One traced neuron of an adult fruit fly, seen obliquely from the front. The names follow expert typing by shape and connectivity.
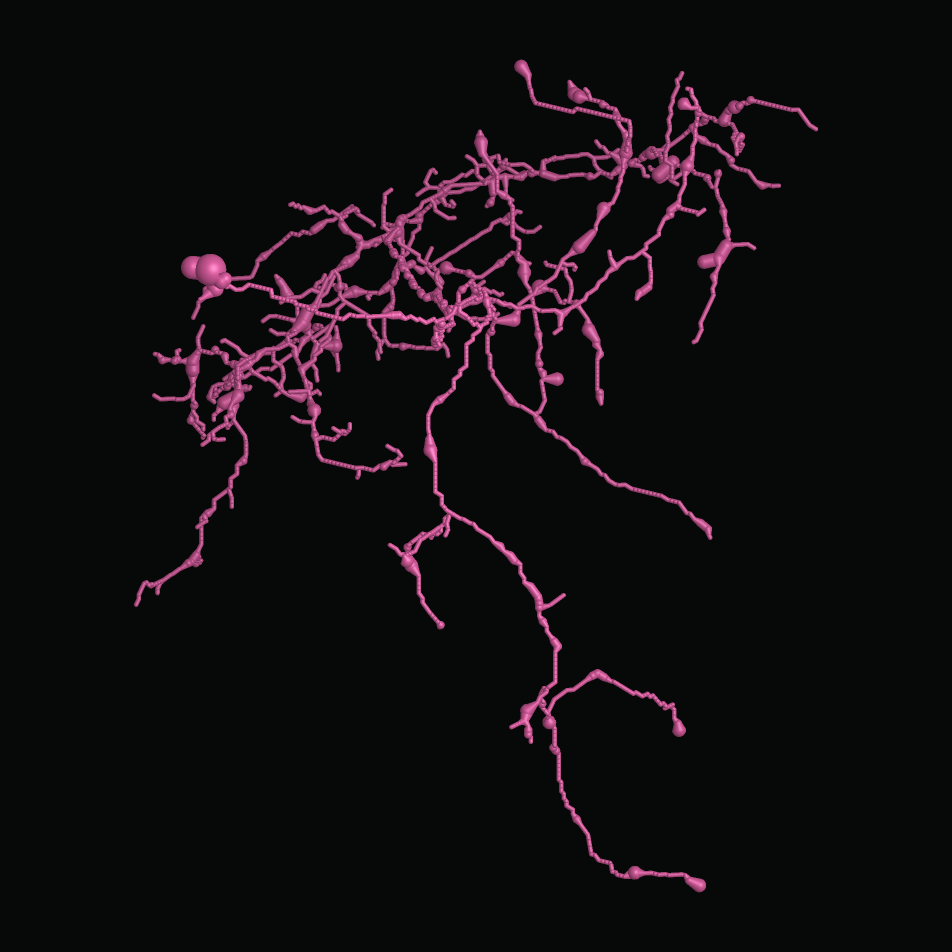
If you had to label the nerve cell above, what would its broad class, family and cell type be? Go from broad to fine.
central-brain intrinsic neuron; hemilineage VLPl&d1_dorsal; AVLP229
